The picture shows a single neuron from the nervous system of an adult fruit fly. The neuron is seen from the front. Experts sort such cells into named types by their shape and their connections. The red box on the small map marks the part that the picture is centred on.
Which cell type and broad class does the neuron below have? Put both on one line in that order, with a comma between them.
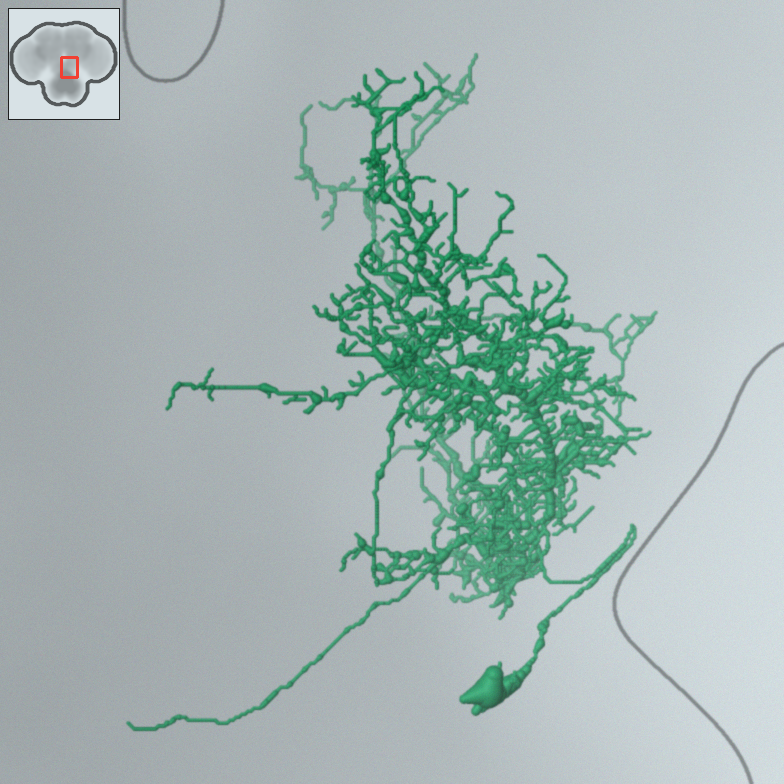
GNG093, central-brain intrinsic neuron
